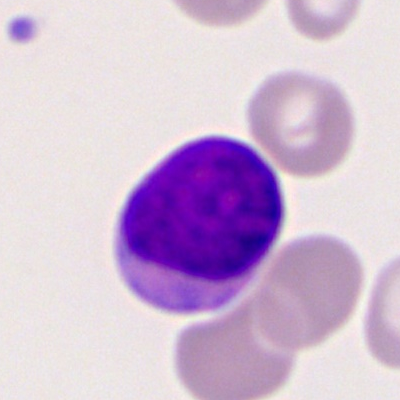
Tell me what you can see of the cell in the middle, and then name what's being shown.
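Cytoplasm first: it stains a pale bluish-lilac, much lighter than the nucleus, and shows no distinct granules. Chromatin next: deep purple and fairly evenly spread, without coarse dense clumps. Surface last: no projections and no hair-like extensions. The cell is a myeloblast.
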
